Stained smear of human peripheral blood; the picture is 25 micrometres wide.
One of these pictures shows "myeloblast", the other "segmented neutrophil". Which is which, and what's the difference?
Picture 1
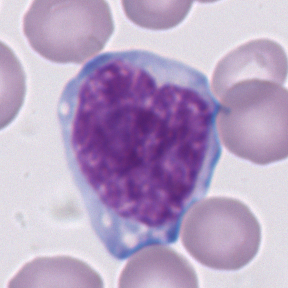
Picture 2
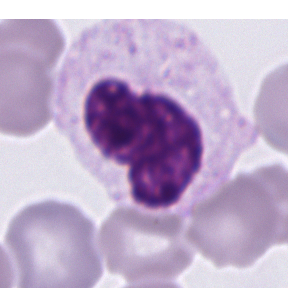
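Picture 1 is the myeloblast, and the segmented neutrophil is in picture 2. The myeloblast measures about 18 by 14 micrometres, with an irregular outline, angular corners, and red cells touching its right side. Its nucleus fills about 70% of the cell's area and has a notch in its top edge that gives it a heart-like shape.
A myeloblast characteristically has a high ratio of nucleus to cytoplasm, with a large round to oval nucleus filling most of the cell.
Its cytoplasm is darker blue at the outer edge than in its inner part, with a few small clear vacuoles at the lower left and no distinct granules.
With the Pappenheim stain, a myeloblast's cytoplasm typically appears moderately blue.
The segmented neutrophil is different: fine pink-purple granules are scattered right through its cytoplasm.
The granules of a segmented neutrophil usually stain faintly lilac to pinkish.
Its nucleus, about 12 by 8 micrometres, sits in the lower part of the cell and reaches close to the lower edge, and no distinct nucleoli show in it. Its outline is irregular too, but gently scalloped rather than angular, and red cells press against its lower edge.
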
